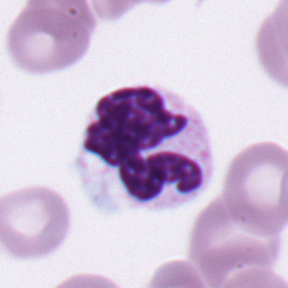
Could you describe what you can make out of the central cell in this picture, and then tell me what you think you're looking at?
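Several connected lobes make up the nucleus, one of them curved and lying at the lower right. Nucleoli are not visible. Fine pink-violet granules are scattered in the cytoplasm, where no vacuoles are seen. The cell shown is a segmented neutrophil.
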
